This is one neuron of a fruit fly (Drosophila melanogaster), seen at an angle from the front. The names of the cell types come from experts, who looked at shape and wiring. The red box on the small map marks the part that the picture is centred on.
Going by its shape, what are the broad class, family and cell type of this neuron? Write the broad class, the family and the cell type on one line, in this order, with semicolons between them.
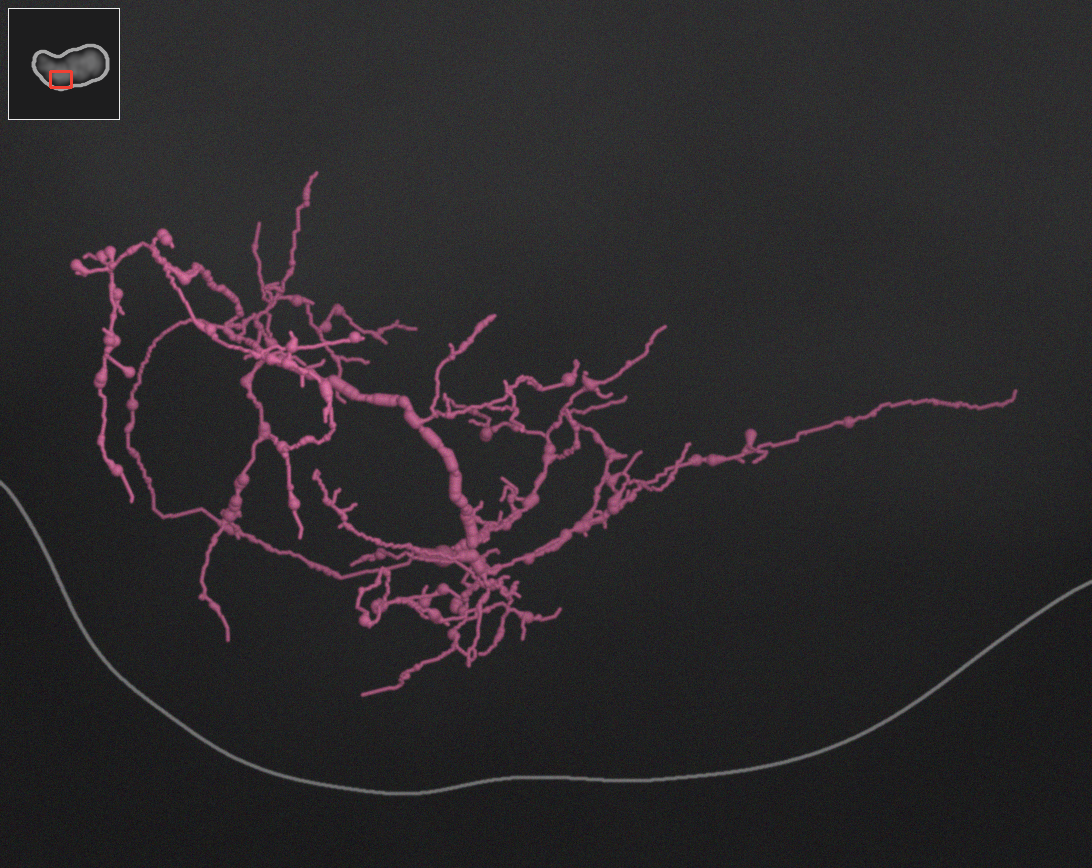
nerve-cord intrinsic neuron; hemilineage 04B; IN04B079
